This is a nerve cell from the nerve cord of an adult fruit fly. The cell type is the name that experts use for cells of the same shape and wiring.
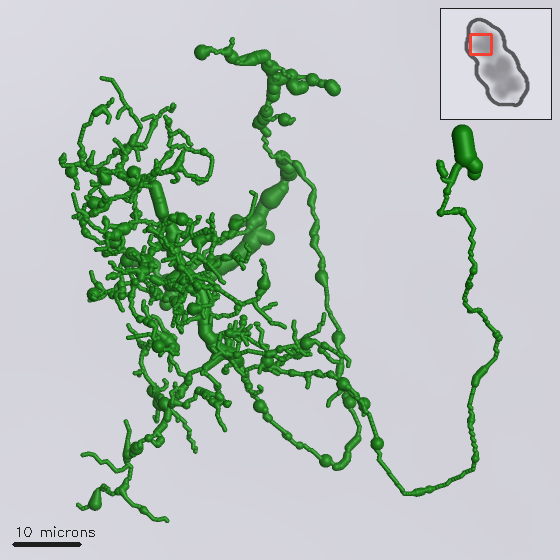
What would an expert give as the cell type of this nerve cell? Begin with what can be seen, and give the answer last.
By the scale bar it is about 75 microns tall in this view. The picture shows dozens of branch ends. It is a nerve-cord intrinsic neuron. Its cell type is IN14A015.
